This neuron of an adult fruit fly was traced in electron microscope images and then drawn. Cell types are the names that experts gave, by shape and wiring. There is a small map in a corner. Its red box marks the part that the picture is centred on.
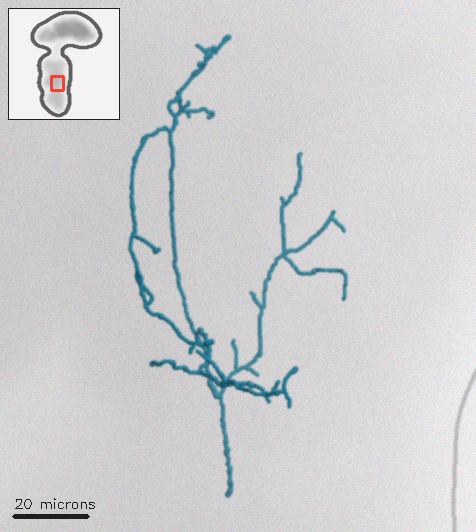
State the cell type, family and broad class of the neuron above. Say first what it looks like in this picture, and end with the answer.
It is in the nerve cord and does not reach the brain. The drawing shows no cell body. By the scale bar it is about 130 microns tall in this view. Its cell type is SNpp51. Its family is called class mechanosensory proprioceptive. It is a sensory neuron entering the nerve cord.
